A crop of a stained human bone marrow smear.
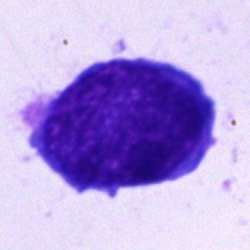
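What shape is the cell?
Oval, wider from side to side than from top to bottom.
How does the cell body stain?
Deep blue-violet throughout.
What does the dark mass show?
Many small lighter spots mottle it, and no separate pale rim of cytoplasm can be seen around it.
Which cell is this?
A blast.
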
